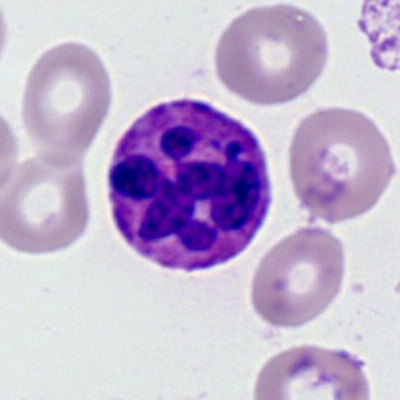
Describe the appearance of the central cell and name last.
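First, the outline is round and smooth. Second, the nucleus is divided into more than four separate lobes. Third, none of those lobes shows a nucleolus. Fourth, fine granules fill the cytoplasm. This is a segmented neutrophil.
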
